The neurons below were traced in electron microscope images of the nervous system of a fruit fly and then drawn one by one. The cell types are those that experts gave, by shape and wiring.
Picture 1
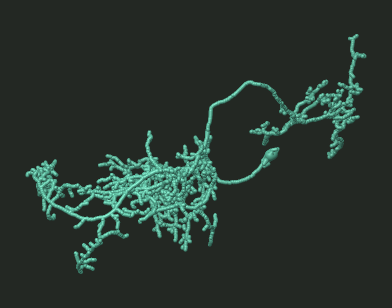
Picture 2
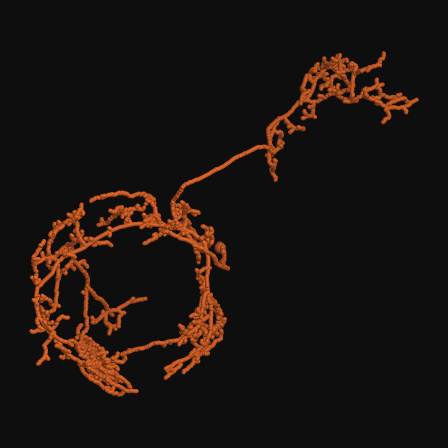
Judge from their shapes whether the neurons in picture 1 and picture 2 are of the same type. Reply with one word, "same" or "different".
same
